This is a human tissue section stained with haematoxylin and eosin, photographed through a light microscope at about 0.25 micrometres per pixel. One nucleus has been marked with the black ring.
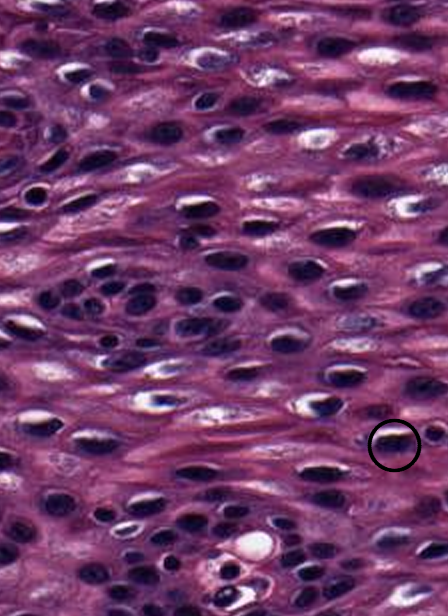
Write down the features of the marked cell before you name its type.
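The nucleus is oval and elongated, with its long axis lying roughly horizontal. The nucleus stains dark and fairly uniformly, with a clear pale space along its upper edge. The cytoplasm around the nucleus is pink-purple, and its outline is not distinct from the cytoplasm of the cells touching it. The cell lies in a crowded layer of flattened cells whose nuclei run in the same horizontal direction as its own. The marked nucleus belongs to a squamous epithelial cell.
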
